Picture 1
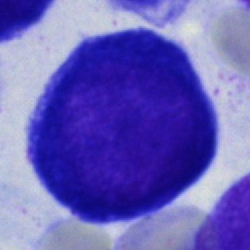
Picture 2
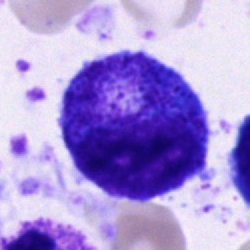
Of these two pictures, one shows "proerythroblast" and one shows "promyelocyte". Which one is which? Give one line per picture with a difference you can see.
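Picture 1 shows a proerythroblast: No granules are visible within the cell.
Picture 2 shows a promyelocyte: The granules hide the nucleus so that its outline cannot be traced.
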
